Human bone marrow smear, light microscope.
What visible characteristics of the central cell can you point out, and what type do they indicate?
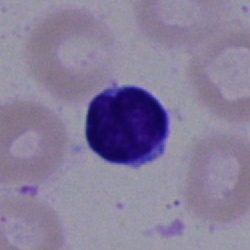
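Central cell: nucleus occupies almost the entire cell. Chromatin dense, deep purple. No nucleolus stands out. No visible granules in cytoplasm. Name: lymphocyte.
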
